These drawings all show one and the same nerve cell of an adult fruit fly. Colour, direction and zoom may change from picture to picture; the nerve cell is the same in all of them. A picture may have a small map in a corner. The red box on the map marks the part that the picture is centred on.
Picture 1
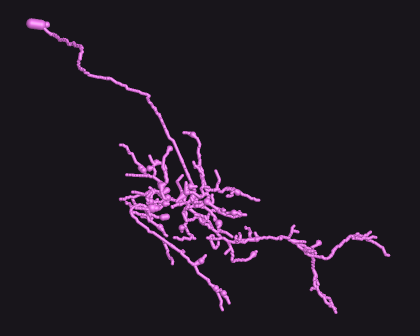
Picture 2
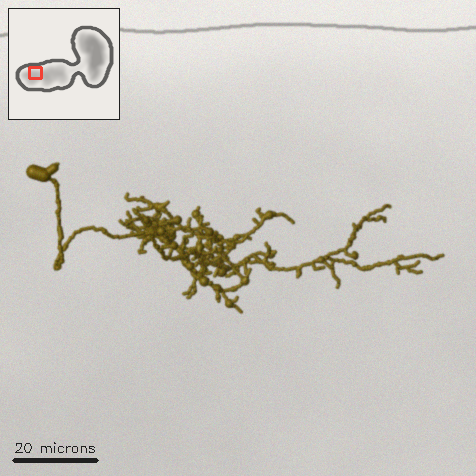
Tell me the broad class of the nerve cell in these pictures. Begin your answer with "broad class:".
broad class: nerve-cord intrinsic neuron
